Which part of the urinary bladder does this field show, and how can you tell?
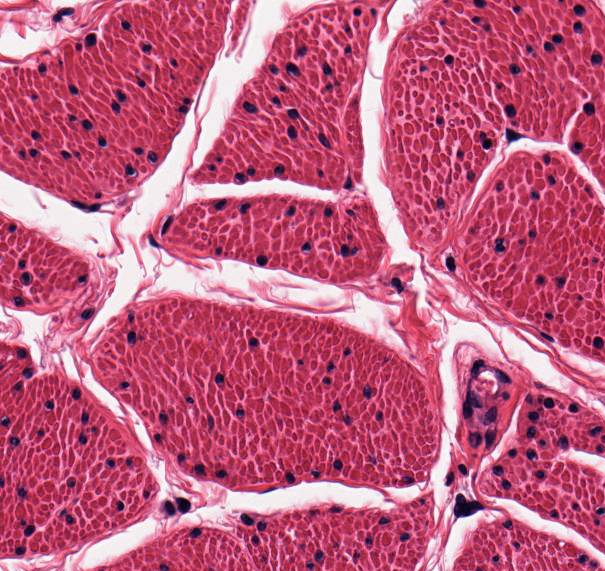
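The tissue shown is smooth muscle. It is divided into large rounded-to-angular bundles by pale septa that branch across the whole field. Within each bundle the fibres are cut across as small, closely packed polygonal profiles whose cytoplasm stains deep pink. Dark, round to oval nuclei lie scattered through the interior of each bundle rather than only at its edges.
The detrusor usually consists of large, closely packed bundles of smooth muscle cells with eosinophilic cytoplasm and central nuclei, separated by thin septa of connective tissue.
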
